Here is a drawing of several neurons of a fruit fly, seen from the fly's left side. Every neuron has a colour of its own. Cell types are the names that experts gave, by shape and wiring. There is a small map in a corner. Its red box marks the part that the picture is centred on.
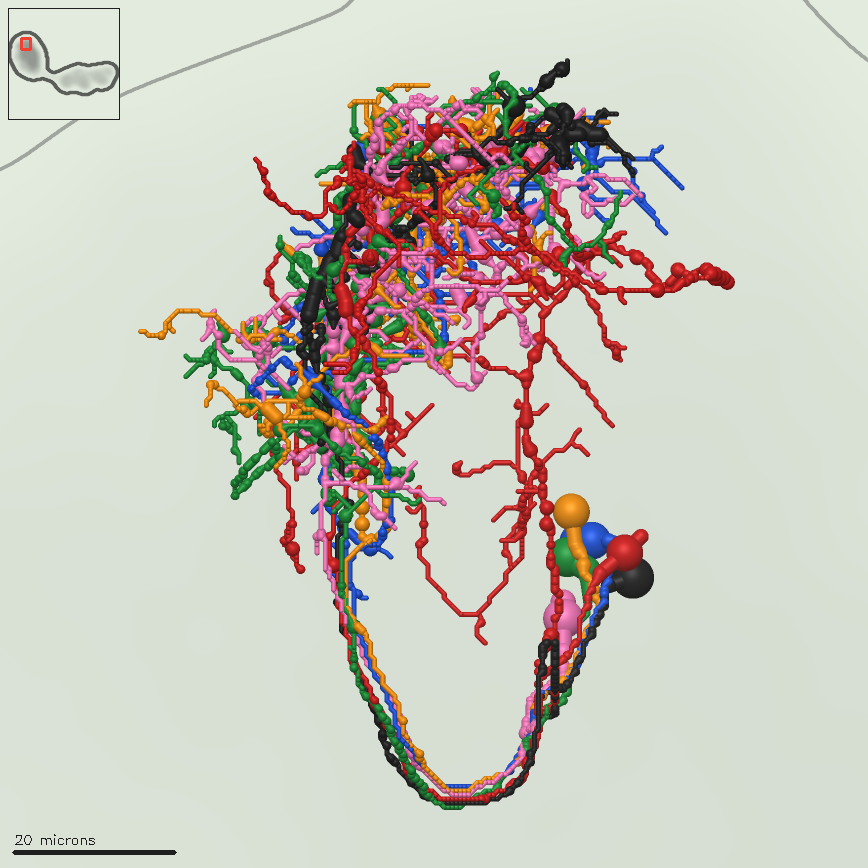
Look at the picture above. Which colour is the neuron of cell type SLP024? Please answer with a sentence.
The colour is black.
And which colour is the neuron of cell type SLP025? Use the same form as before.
The colour is pink.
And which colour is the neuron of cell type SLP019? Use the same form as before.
The colour is green.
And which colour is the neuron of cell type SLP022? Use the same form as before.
The colour is orange.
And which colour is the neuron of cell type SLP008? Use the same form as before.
The colour is red.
